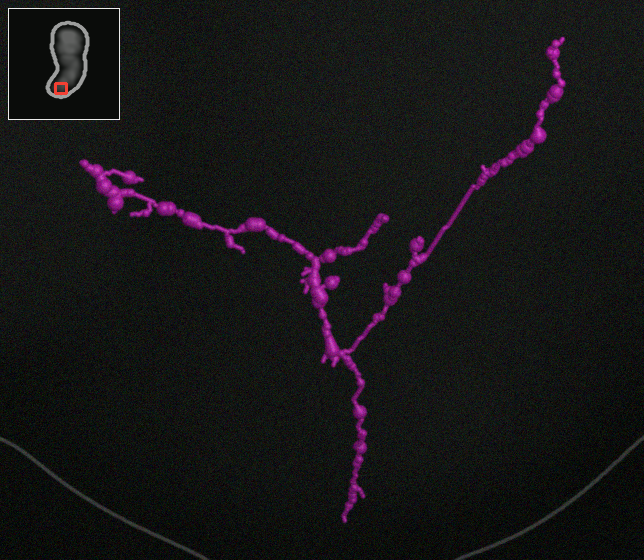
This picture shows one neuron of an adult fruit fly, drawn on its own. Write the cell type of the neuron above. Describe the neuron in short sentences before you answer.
The drawing shows no cell body. In this view it is about as wide as it is tall. It is a sensory neuron entering the nerve cord. It is of cell type SNpp39.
